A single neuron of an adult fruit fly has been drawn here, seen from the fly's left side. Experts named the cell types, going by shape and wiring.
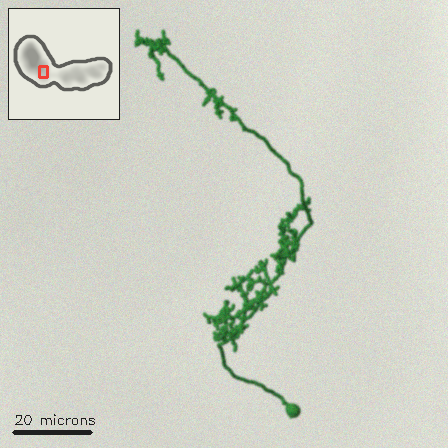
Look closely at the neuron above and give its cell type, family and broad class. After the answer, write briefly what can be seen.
The cell type is Tm12. The family is Tm. This is an optic-lobe intrinsic neuron. By the scale bar it is about 100 microns tall in this view. In this view it is taller than it is wide.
